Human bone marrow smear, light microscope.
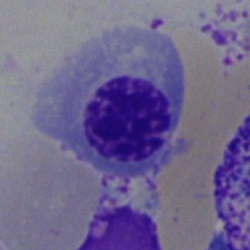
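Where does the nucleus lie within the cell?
Off-centre, toward the lower right.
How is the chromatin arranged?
In coarse dark blocks separated by paler gaps.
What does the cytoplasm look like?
It is abundant and pale greyish blue.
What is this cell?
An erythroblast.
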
